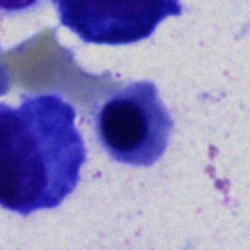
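Erythroblast in a stained human bone marrow smear. Its nucleus sits off-centre, toward the left, and I can see no nucleolus within it. The blue cytoplasm forms a moderate rim, widest on the right, and shows no granules.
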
